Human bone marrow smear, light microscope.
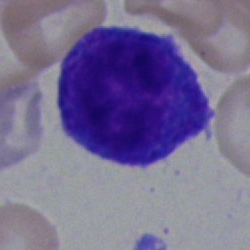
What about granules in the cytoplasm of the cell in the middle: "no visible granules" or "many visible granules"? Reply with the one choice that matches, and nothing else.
No visible granules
